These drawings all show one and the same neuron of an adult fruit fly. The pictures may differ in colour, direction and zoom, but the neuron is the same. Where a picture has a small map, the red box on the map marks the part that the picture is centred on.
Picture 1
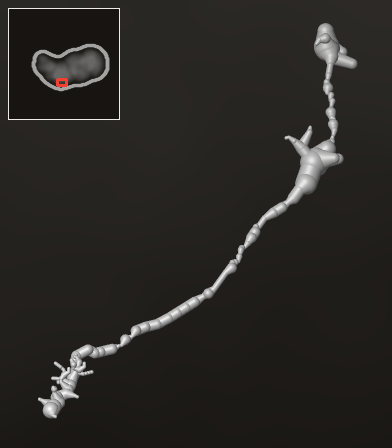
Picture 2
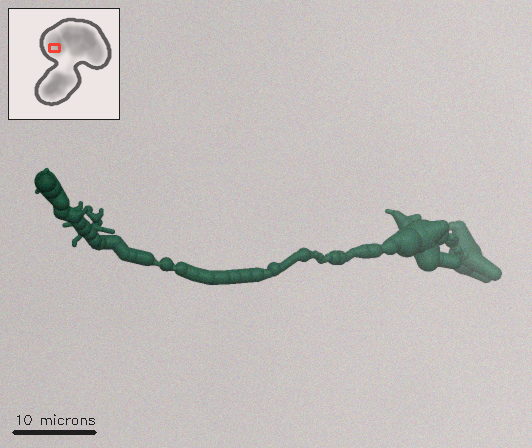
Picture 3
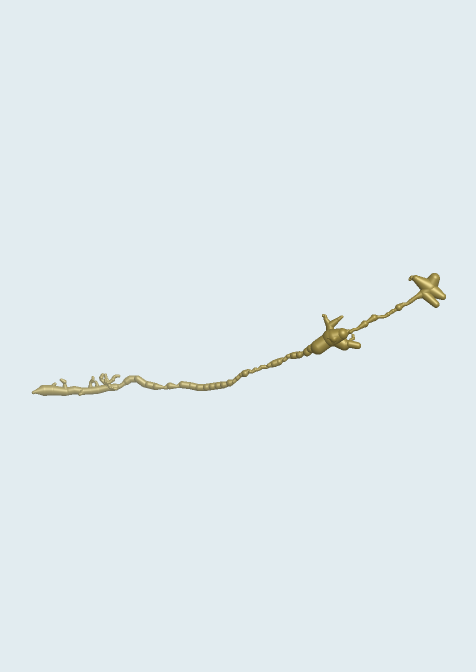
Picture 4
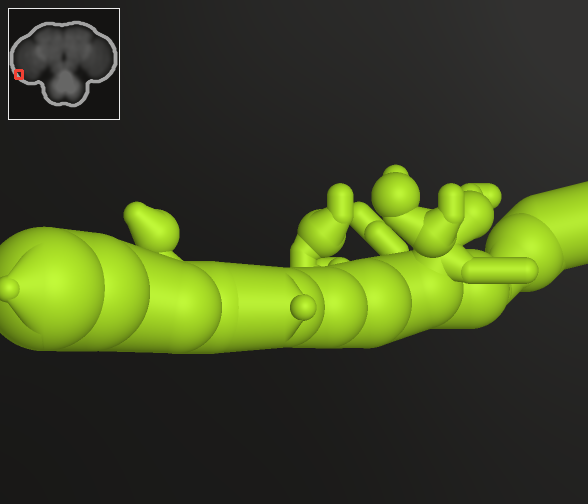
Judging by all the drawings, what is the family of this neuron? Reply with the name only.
L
